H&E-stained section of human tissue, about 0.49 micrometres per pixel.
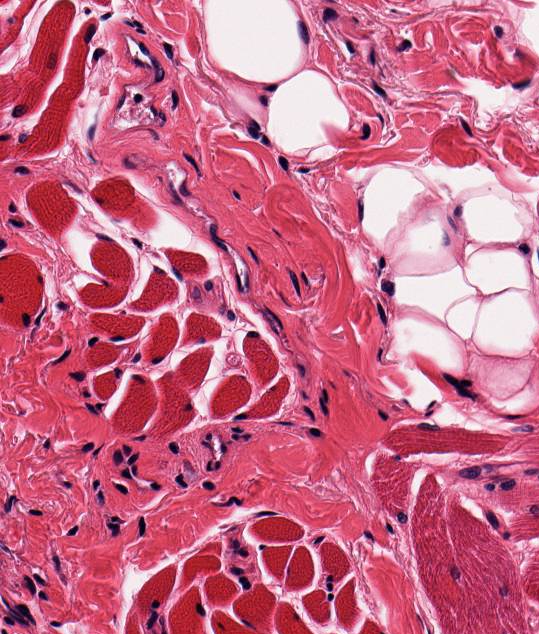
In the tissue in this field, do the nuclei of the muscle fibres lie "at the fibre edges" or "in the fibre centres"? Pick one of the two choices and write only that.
At the fibre edges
